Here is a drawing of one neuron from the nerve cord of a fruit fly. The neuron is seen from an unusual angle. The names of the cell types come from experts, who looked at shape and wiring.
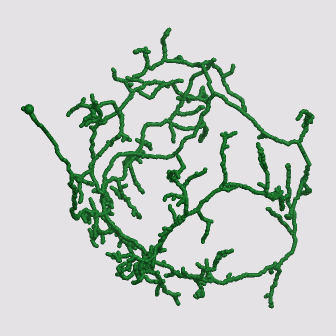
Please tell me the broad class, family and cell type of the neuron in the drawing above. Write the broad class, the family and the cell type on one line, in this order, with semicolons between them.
nerve-cord intrinsic neuron; hemilineage 04B; IN04B068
